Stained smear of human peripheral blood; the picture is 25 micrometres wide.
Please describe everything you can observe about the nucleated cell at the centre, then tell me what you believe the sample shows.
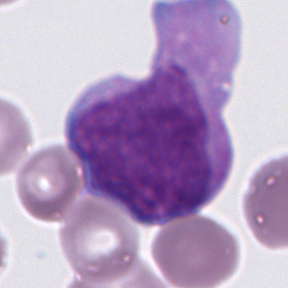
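The cell outline is irregular, and a broad extension of cytoplasm reaches toward the top. The nucleus measures about 14 micrometres across, and its chromatin is finely granular and evenly spread, without coarse dark clumps. Pale greyish-lilac cytoplasm lies mostly on the upper right side of the nucleus and forms only a thin rim on the left. This is an atypical promyelocyte.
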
